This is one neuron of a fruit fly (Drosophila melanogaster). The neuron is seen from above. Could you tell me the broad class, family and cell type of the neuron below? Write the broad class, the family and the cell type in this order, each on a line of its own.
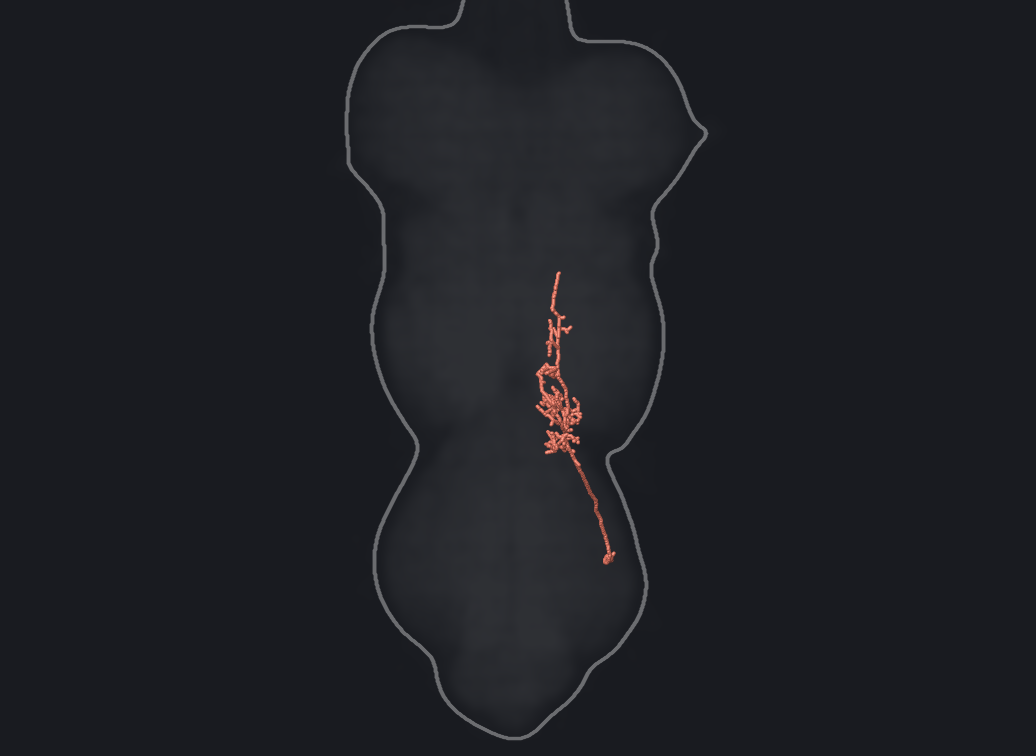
nerve-cord intrinsic neuron
hemilineage 16B
IN16B051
